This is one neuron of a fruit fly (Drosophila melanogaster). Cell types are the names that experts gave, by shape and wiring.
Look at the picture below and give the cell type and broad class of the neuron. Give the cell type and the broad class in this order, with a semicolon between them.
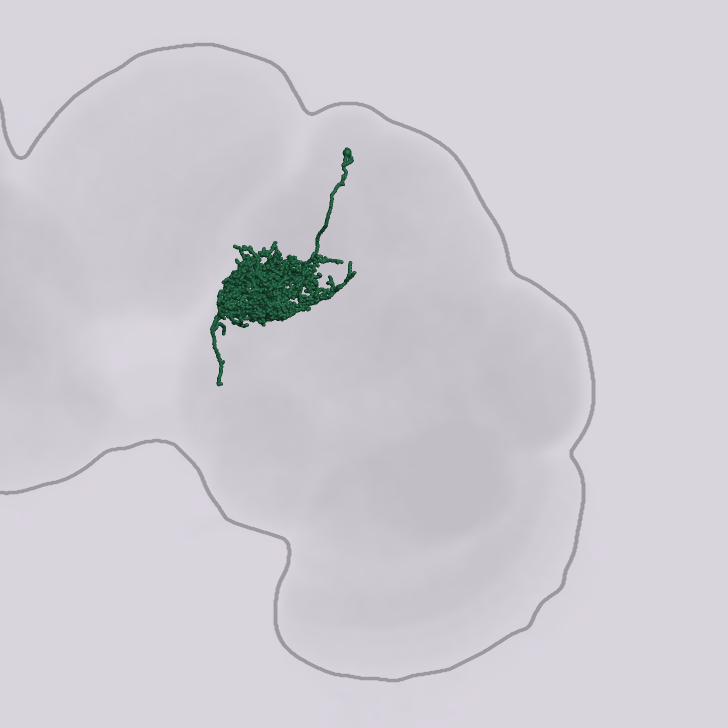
AVLP085; central-brain intrinsic neuron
